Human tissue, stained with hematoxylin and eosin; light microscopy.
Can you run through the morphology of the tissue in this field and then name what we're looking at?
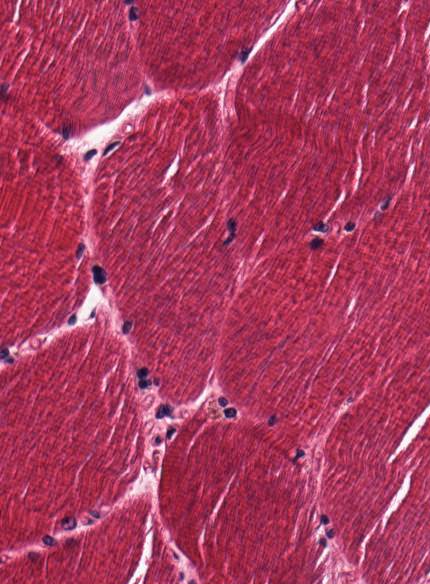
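Notice the large, closely packed, rounded-polygonal muscle fibres, cut across or obliquely, filling the whole field. Each has abundant, deeply eosinophilic red-pink cytoplasm with fine parallel lines of myofibrils running through it. Their small, dark, oval nuclei sit at the fibre edges. This is skeletal muscle.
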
